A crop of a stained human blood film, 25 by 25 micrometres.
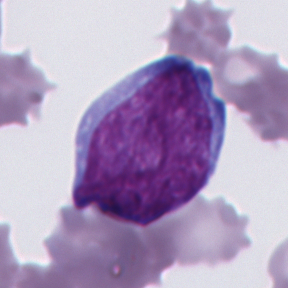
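Myeloblast, the nucleated cell at the centre of a stained peripheral blood smear. Oval outline with a few slightly angular corners, about 17 by 12 micrometres. Nucleus fills about 80% of the cell's area; chromatin finely textured and fairly evenly spread. Cytoplasm without granules or vacuoles.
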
